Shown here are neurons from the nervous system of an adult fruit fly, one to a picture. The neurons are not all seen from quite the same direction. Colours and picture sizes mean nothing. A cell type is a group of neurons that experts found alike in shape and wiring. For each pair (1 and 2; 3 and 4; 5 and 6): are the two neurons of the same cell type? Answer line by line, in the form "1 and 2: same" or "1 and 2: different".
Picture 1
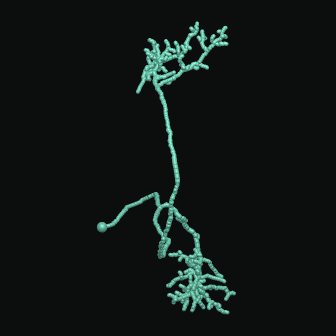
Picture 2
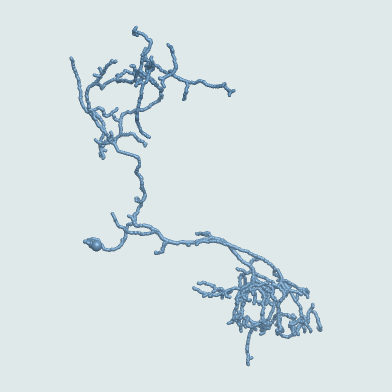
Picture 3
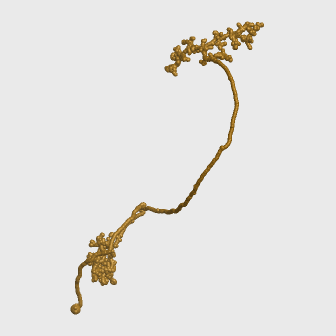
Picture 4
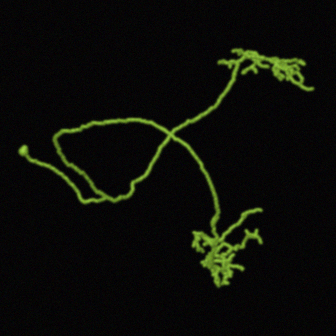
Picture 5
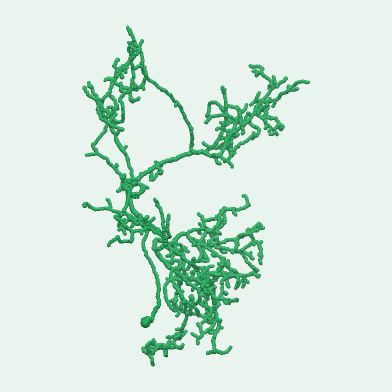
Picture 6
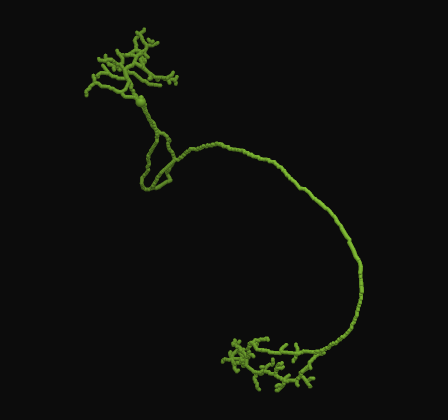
1 and 2: different
3 and 4: same
5 and 6: different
